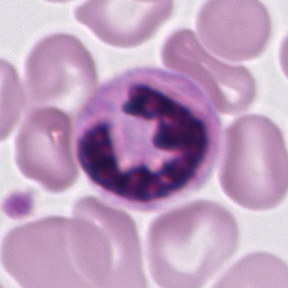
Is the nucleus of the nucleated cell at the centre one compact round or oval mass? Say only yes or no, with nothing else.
No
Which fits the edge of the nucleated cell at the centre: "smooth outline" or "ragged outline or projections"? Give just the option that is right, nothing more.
Smooth outline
